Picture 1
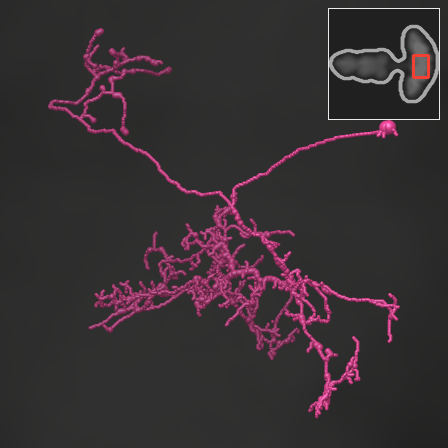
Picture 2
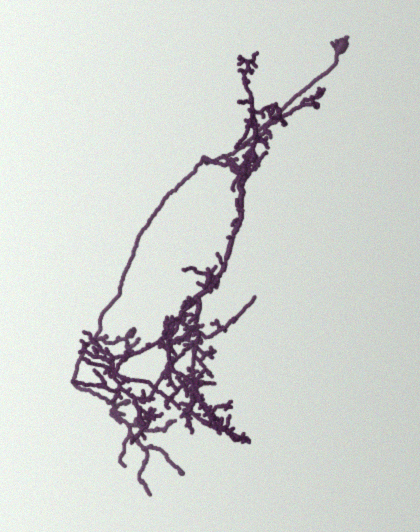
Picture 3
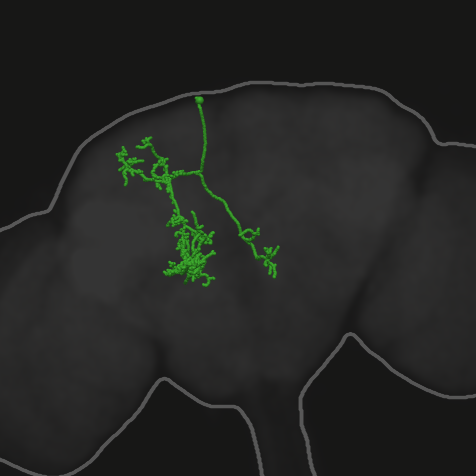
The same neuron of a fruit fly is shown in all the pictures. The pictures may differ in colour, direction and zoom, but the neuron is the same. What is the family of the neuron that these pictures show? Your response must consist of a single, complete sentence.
The neuron is sorted into family hemilineage SMPad2.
